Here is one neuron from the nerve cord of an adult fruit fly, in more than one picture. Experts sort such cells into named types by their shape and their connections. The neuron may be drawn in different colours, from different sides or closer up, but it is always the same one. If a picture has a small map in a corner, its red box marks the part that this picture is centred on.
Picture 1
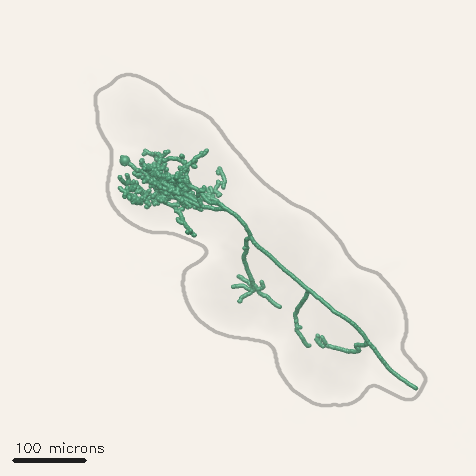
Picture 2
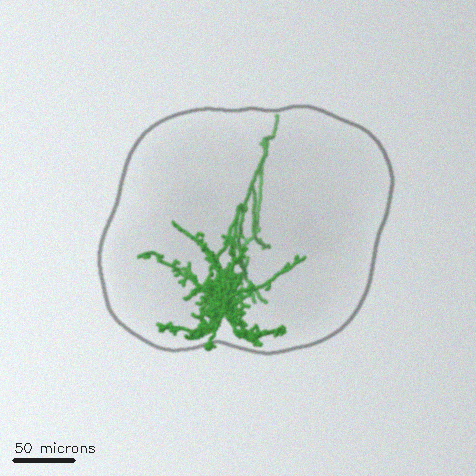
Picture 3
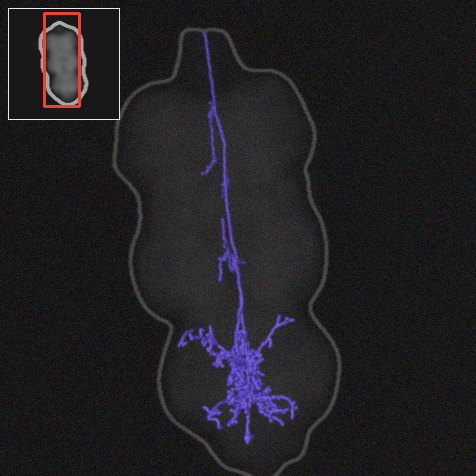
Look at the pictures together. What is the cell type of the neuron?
AN05B098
